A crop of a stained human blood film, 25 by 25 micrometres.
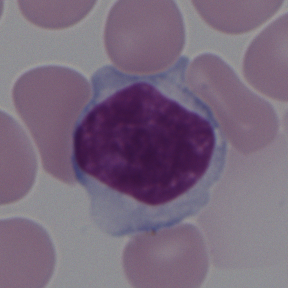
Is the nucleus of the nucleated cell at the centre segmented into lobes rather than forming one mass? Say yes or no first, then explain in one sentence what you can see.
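No. The nucleus is a single unlobed mass with a roughly squarish shape and rounded corners.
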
